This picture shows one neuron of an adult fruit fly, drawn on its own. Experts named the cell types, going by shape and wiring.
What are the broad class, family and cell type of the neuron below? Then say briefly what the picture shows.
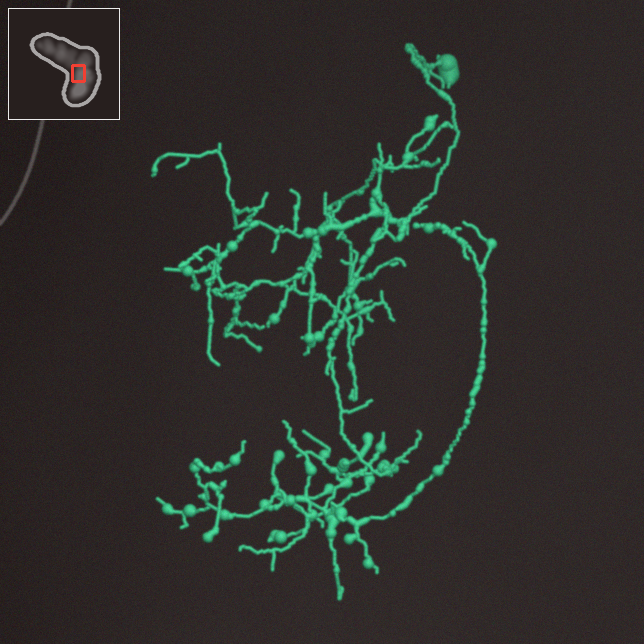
This is a central-brain intrinsic neuron. The family is hemilineage SLPal1. The cell type is LHAD1f4. Dozens of branch ends can be seen. In this view it is taller than it is wide.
